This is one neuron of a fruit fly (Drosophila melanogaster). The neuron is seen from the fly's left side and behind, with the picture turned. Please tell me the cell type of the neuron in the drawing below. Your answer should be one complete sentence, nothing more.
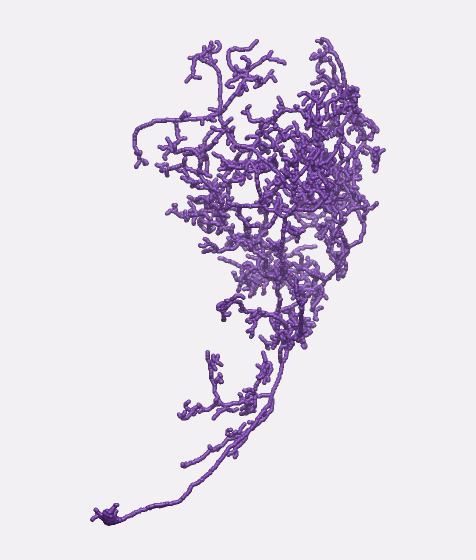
Classified by cell type, this neuron is IN09B005.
